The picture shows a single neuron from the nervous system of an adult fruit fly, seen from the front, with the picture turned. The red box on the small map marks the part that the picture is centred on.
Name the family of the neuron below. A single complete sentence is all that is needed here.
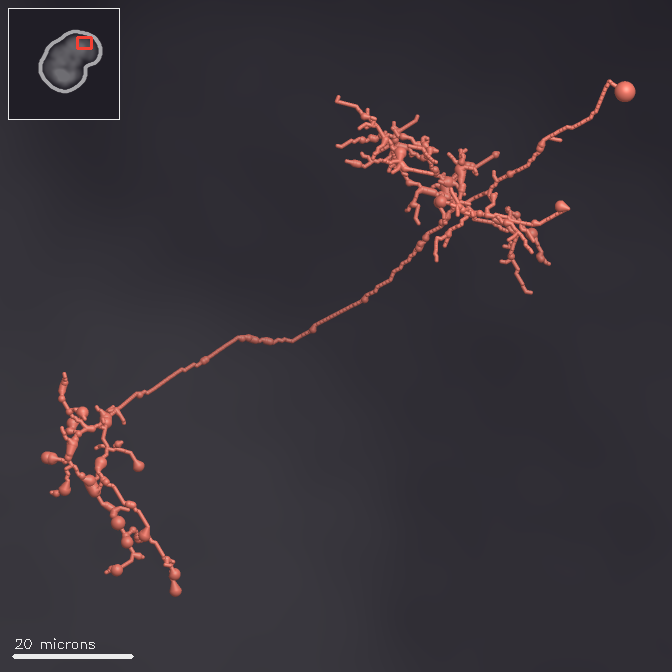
To family Tm belongs this neuron.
